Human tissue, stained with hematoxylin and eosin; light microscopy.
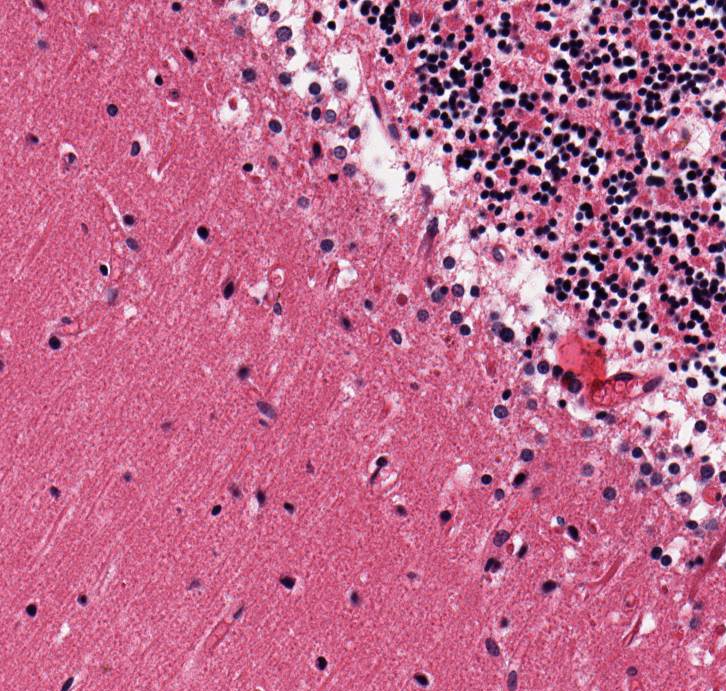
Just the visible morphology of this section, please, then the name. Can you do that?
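The upper right layer: crowded, small, round, dark nuclei, little visible cytoplasm. Where the layers meet, right of centre, just one large cell body, cytoplasm intensely eosinophilic; so no continuous row of large neurons. Some left-layer nuclei sit in small clear halos. This is cerebellum.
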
